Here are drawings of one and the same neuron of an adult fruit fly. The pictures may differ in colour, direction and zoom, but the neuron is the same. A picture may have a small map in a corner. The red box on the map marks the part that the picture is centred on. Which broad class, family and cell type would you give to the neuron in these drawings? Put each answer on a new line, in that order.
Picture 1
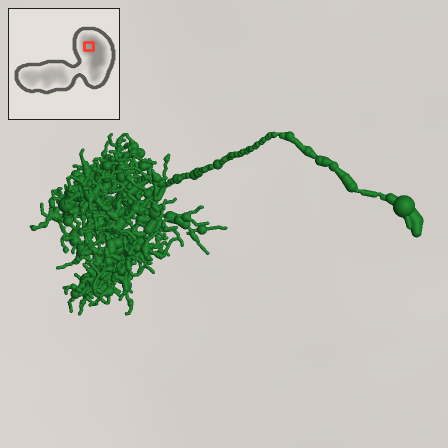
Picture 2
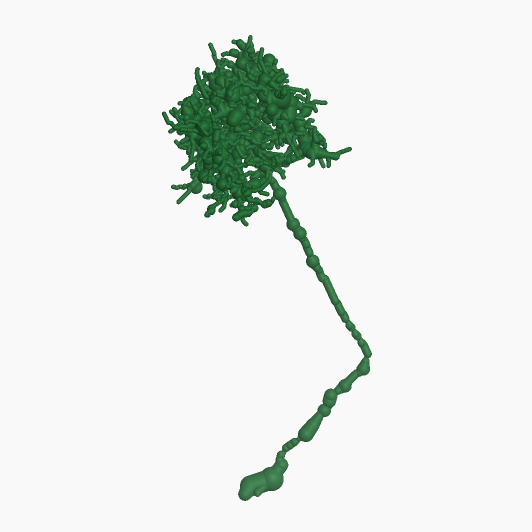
optic-lobe intrinsic neuron
Pm
Pm4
